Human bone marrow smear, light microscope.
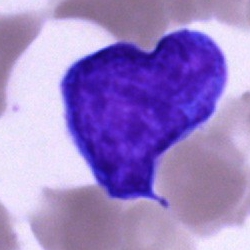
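Blast in the centre of the field. Notice its heart shape, with a notch in the upper edge, and the single thin tail projecting from the lower tip. Across the dark violet-blue surface you can make out faint paler streaks rather than coarse dark blocks. No granules are visible anywhere in the cell.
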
